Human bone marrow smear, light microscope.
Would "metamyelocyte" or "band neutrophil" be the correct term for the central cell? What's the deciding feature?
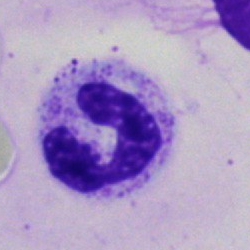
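This is a band neutrophil. Its curved nucleus wraps around a pale area of cytoplasm that opens toward the left. The chromatin is dark purple and coarsely clumped. Fine purple granules lie scattered through cytoplasm that is pale pinkish-lilac.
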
